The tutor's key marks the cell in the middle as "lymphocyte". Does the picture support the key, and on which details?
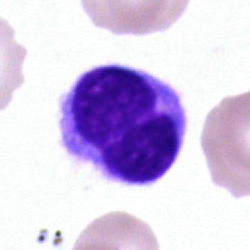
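The deciding point is the scant cytoplasm, a narrow rim widest on the left.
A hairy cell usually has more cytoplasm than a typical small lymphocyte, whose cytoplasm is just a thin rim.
So lymphocyte fits, and hairy cell doesn't. The chromatin stains deep purple and looks dense, with only small lighter patches.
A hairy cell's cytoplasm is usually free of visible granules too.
No distinct granules show here, so that point doesn't tell them apart. The outline is roughly round, slightly ragged on the left.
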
